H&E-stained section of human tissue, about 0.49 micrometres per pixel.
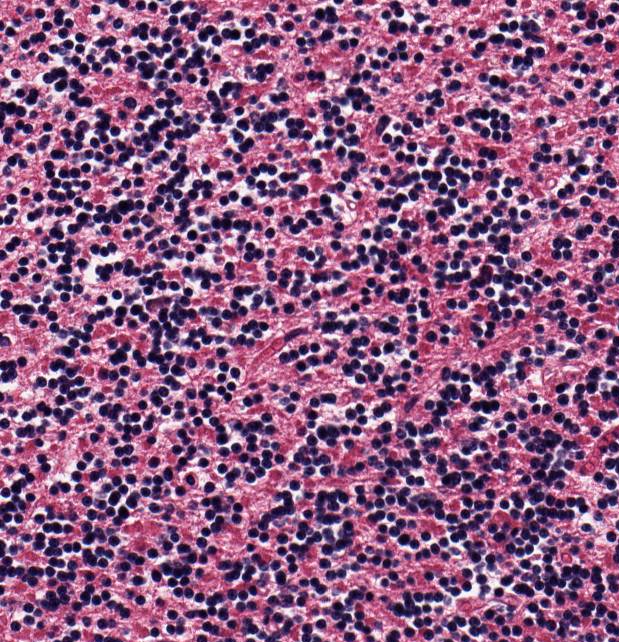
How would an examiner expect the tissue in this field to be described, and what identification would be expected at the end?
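Notice how small round dark nuclei are packed densely and fairly evenly across the whole field, without any layering or organised units. Almost all of them are uniformly small, round and darkly stained, and most of these cells show little or no visible cytoplasm around the nucleus. In between lie irregular patches of pink, finely fibrillary material with no nuclei in them. This tissue is cerebellum.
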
